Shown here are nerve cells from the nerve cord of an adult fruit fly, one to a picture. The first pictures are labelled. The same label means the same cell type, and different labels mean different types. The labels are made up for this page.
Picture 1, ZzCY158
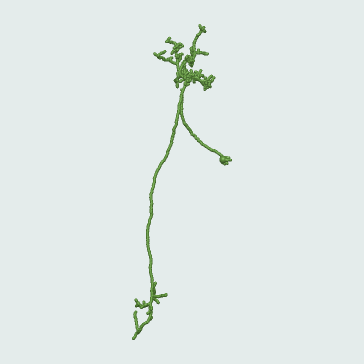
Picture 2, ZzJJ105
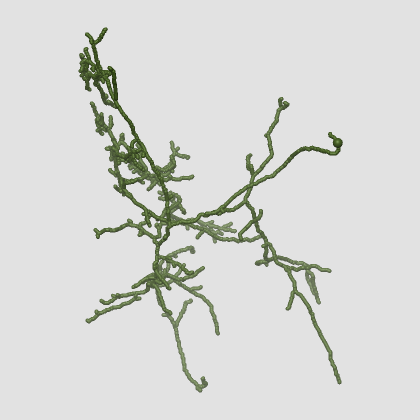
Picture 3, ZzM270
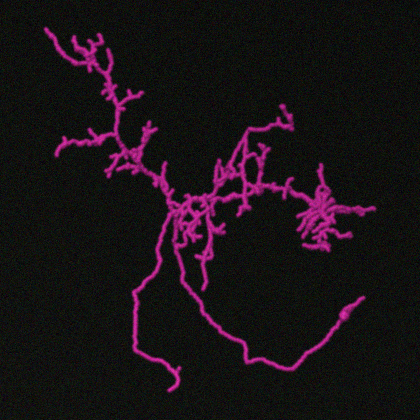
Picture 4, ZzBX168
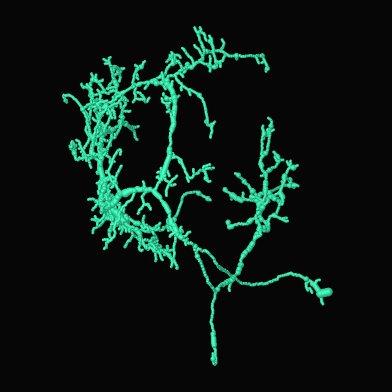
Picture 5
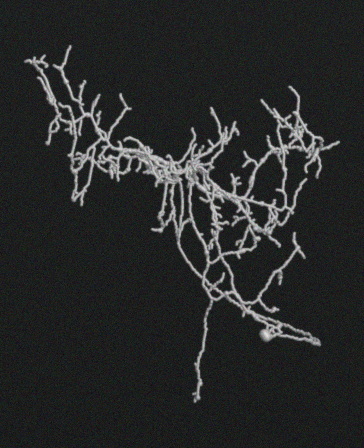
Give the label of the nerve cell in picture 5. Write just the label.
ZzM270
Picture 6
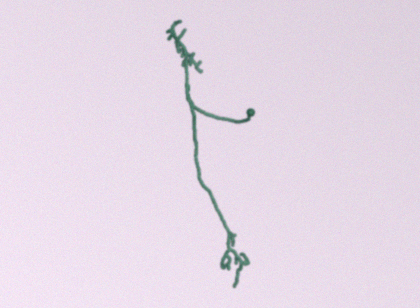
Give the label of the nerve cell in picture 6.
ZzCY158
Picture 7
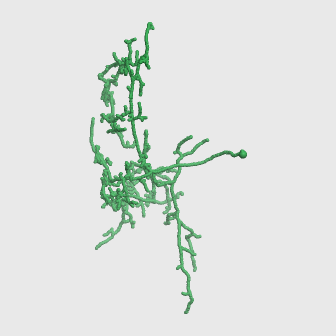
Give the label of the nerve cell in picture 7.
ZzJJ105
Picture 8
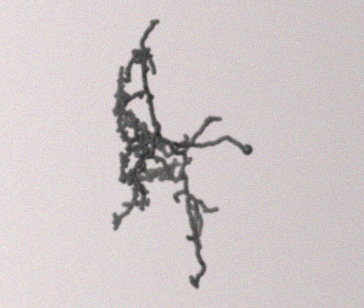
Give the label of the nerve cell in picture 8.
ZzJJ105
